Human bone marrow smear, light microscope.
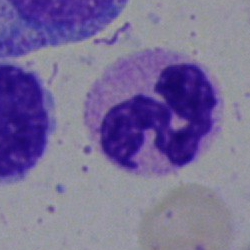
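Segmented neutrophil: the cell in the middle of a stained human bone marrow smear under the light microscope. Its outline is round and smooth. The chromatin is dark purple and coarsely clumped. The cytoplasm is plentiful, pale pinkish-lilac, and filled with fine, faint lilac granules.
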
